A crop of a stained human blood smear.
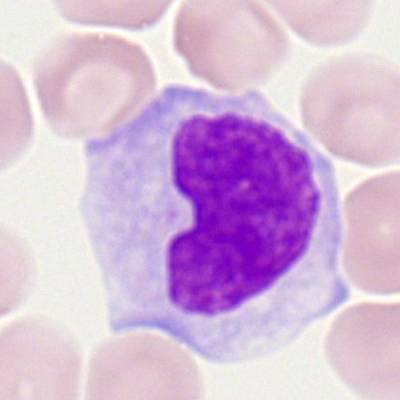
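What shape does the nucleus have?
A kidney shape, I'd say, from the notch on its left side.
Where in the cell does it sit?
Toward the right side.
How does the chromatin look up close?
Dark purple, mottled with small paler patches.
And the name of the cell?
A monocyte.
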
